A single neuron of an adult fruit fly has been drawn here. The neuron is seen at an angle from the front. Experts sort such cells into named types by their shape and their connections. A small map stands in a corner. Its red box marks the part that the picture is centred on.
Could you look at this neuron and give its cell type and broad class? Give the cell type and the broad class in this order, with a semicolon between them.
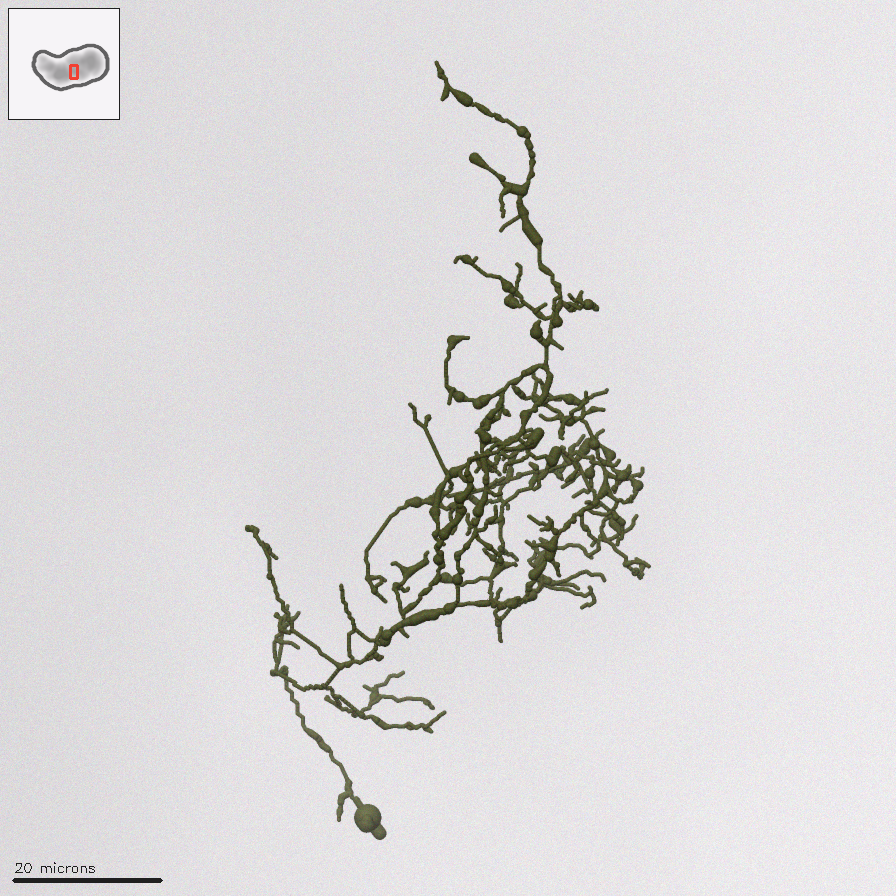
CB1964; central-brain intrinsic neuron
